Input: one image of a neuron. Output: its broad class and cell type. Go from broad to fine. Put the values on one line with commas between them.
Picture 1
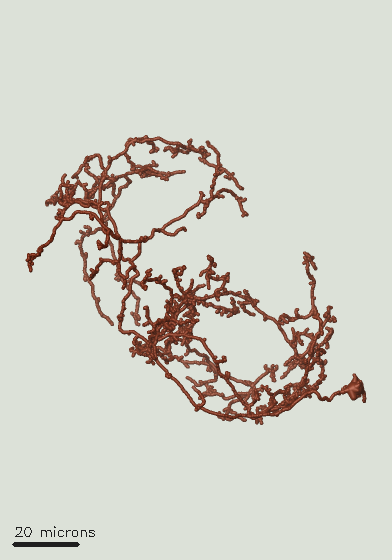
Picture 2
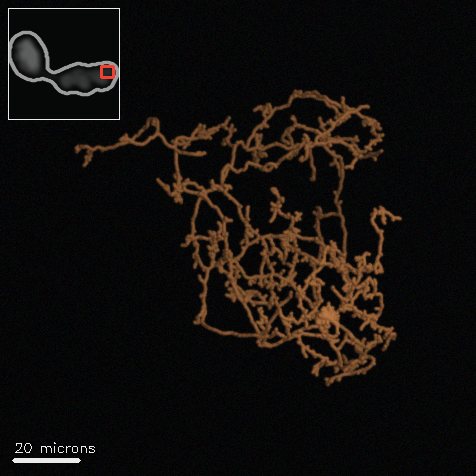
nerve-cord intrinsic neuron, INXXX263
